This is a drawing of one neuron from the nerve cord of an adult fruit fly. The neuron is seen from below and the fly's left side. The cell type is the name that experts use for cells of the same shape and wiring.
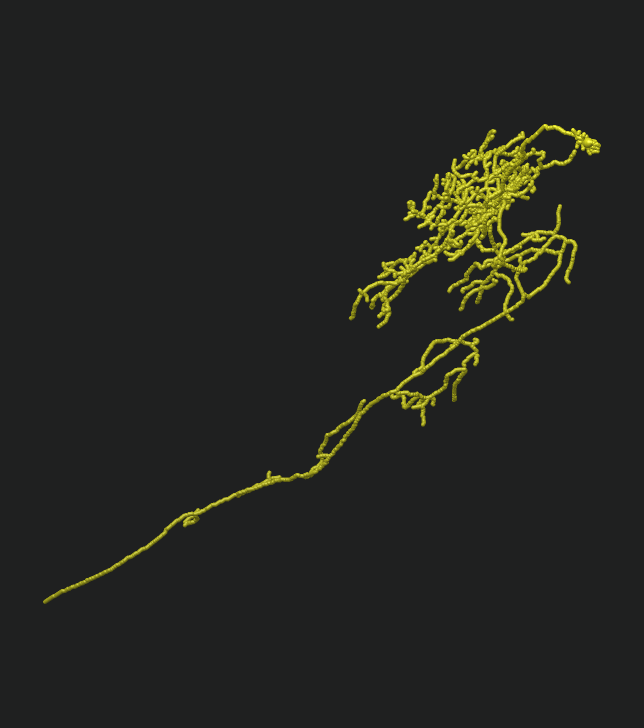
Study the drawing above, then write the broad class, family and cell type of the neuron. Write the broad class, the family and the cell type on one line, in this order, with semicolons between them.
ascending neuron; hemilineage 07B; AN07B032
